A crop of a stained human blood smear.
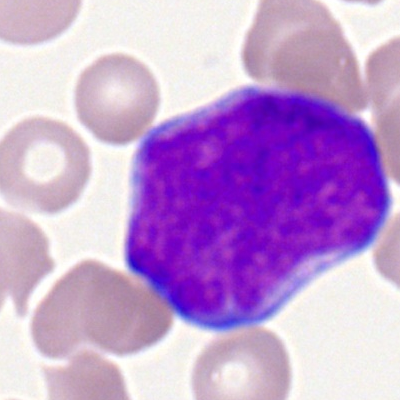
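Myeloblast (central cell). Nucleus: single unlobed mass, filling almost the whole cell. Cytoplasm: thin deep-blue rim only. Chromatin: finely stippled with small pale spots, no coarse dark clumps.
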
